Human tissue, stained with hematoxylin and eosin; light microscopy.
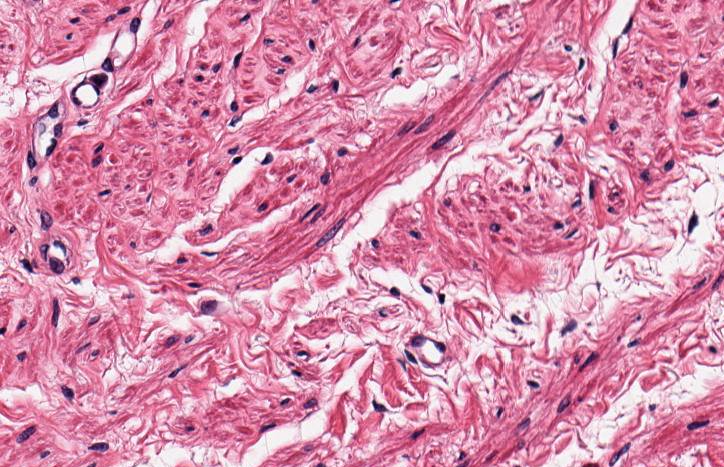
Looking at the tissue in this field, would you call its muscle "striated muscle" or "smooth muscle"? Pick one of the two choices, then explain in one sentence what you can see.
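Smooth muscle. The field is made up of bundles of smooth muscle cut in different planes and separated by loose fibrous stroma.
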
